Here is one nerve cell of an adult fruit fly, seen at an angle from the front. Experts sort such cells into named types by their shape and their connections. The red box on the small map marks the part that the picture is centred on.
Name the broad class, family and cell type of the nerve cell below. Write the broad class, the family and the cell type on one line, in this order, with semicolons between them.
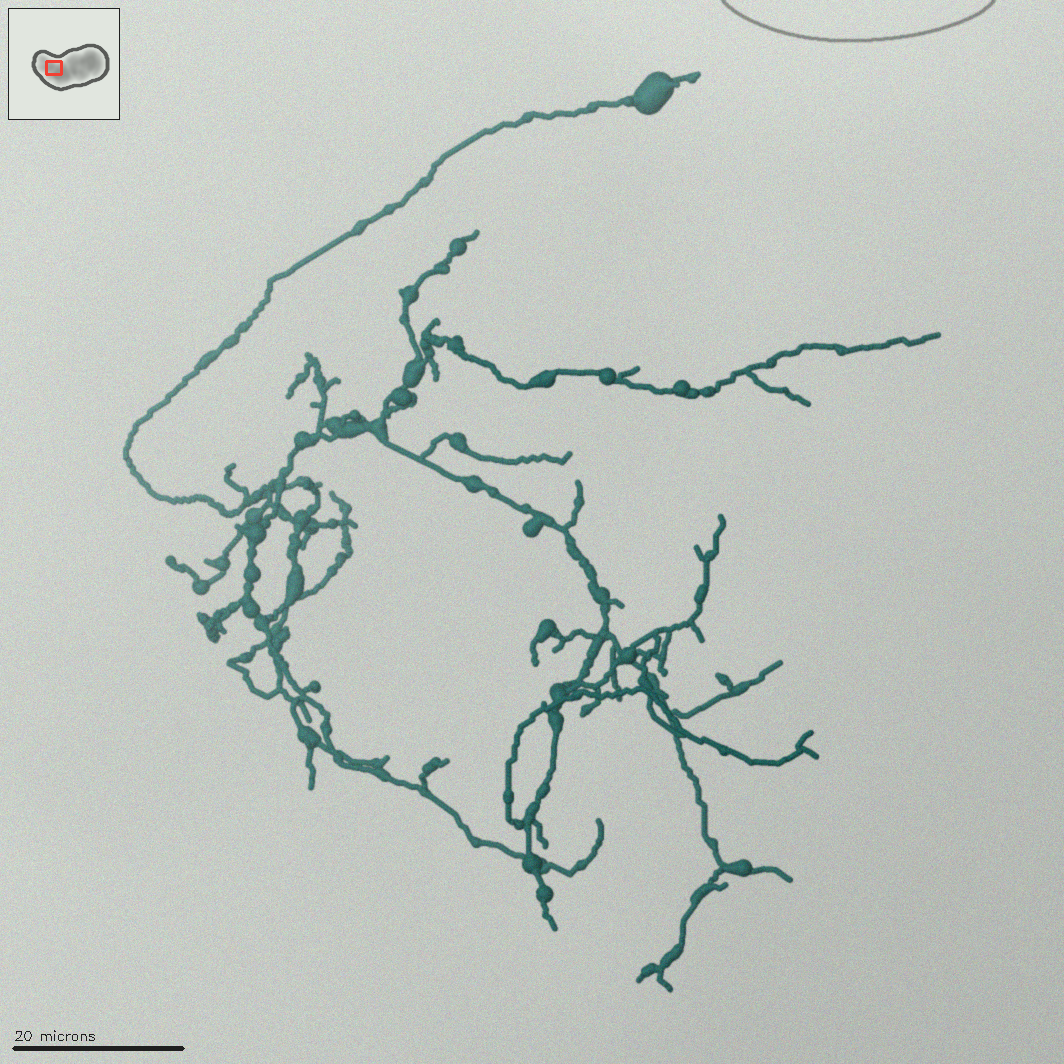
nerve-cord intrinsic neuron; hemilineage 11B; IN11B021_c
